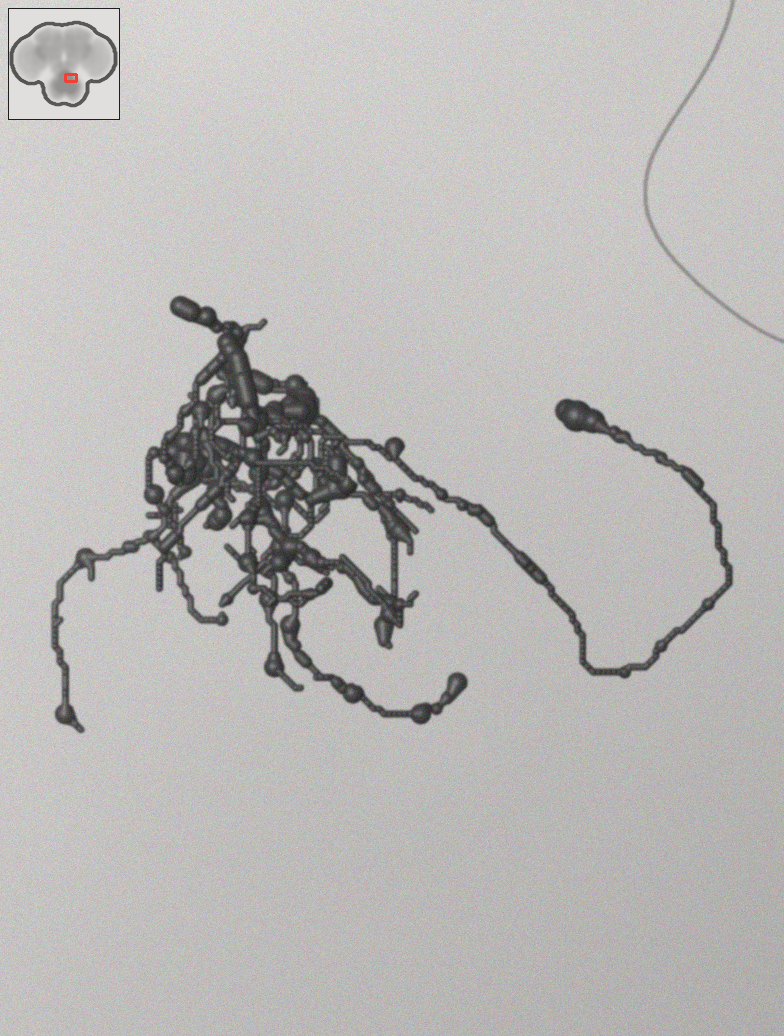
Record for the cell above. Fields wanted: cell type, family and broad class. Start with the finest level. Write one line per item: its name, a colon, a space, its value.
cell type: IN11B017_b
family: hemilineage 11B
broad class: nerve-cord intrinsic neuron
